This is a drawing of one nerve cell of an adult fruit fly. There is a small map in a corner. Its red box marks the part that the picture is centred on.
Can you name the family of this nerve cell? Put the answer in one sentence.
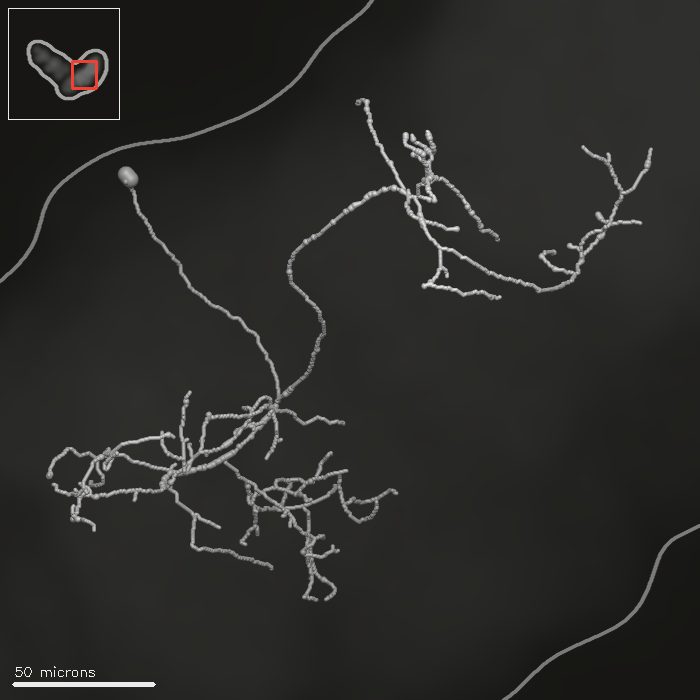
The family is hemilineage DM6_central1.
